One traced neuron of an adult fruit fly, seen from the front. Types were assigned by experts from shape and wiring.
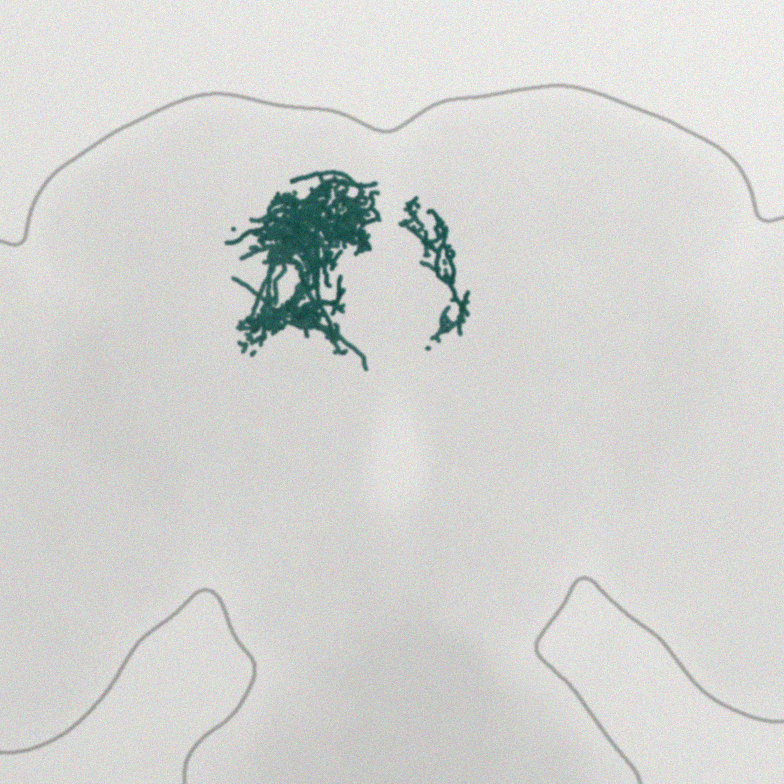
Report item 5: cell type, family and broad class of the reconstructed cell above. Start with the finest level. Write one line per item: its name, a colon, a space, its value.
cell type: OA-VUMa6
family: hemilineage 00B
broad class: central-brain intrinsic neuron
